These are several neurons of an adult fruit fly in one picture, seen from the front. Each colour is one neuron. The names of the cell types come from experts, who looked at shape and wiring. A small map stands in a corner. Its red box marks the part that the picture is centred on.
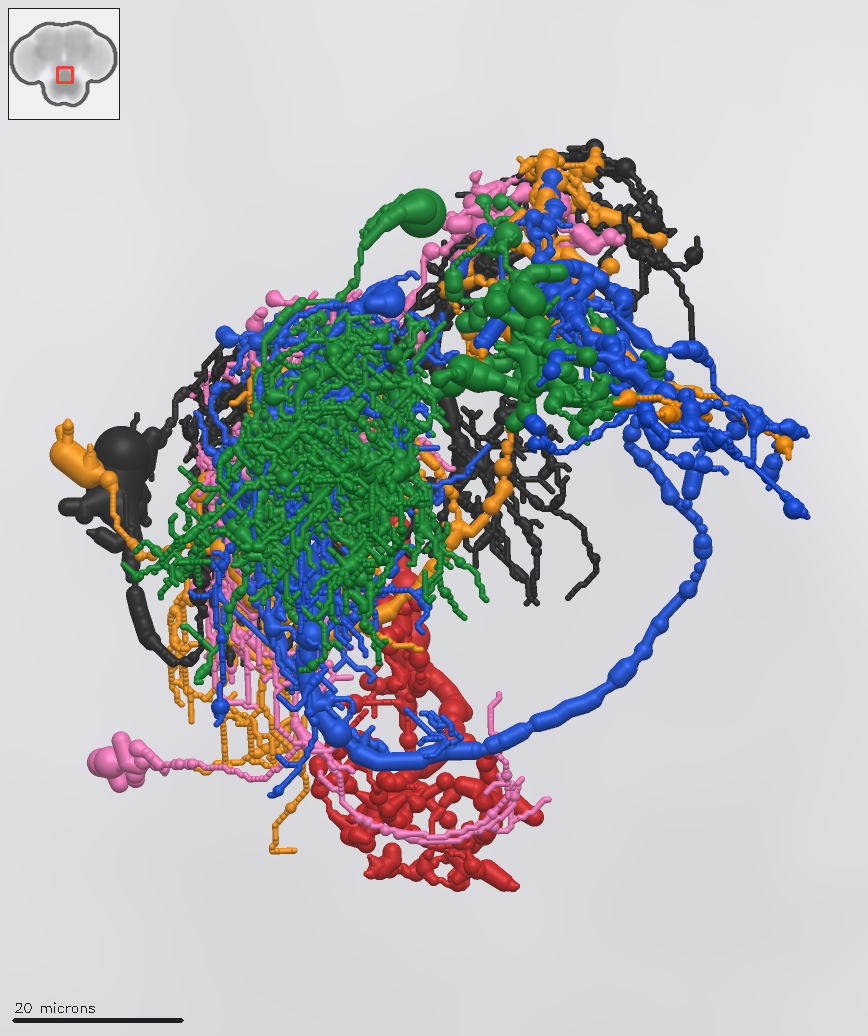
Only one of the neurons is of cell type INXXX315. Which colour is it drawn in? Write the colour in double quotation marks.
"orange"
